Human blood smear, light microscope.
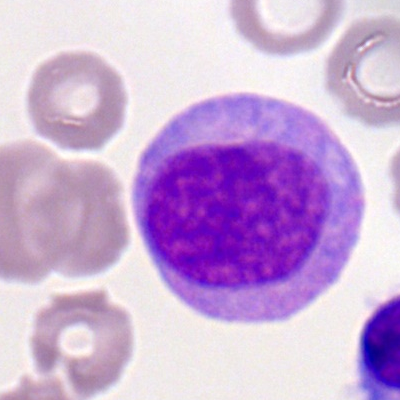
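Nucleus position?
Off-centre, thinnest cytoplasm rim on the left.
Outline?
Round, smooth.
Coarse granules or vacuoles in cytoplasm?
Neither seen.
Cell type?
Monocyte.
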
